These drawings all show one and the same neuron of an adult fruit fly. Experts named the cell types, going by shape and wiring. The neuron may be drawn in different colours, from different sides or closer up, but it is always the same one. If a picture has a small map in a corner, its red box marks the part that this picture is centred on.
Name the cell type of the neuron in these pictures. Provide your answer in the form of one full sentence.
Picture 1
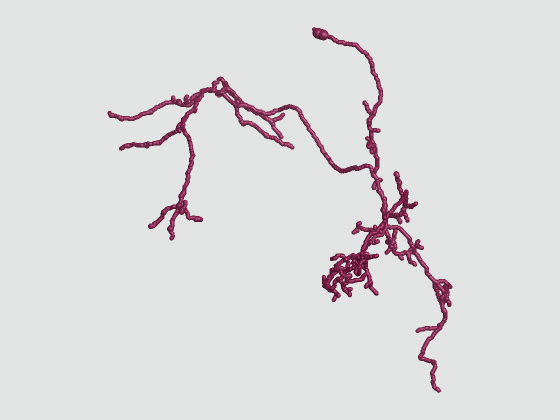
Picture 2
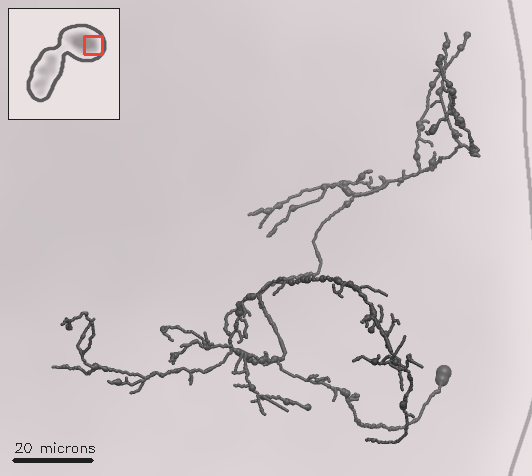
As its cell type, this neuron has SMP357.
